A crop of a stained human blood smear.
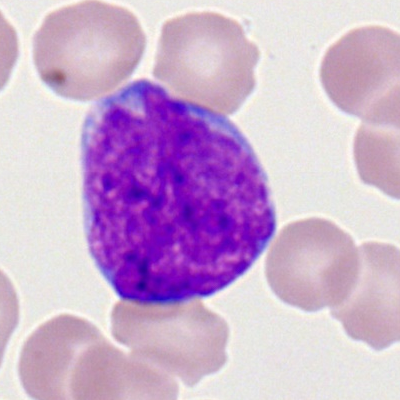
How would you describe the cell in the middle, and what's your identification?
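Start at the nucleus: there is a small notch at its top edge. Now move out to the cytoplasm, where you'll find no granules, and notice that no vacuoles appear anywhere in the cell. Trace the outline too; it is smooth, with no projections. This cell is a myeloblast.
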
